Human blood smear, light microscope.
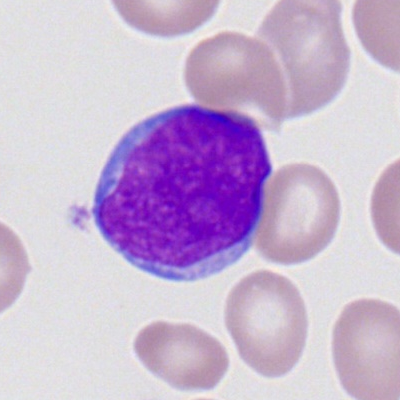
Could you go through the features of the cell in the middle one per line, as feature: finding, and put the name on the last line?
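Outline: roughly round, smooth edge
Nucleus: fills nearly whole cell
Granules: none visible in cytoplasm
Vacuoles: none in cytoplasm
Name: myeloblast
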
